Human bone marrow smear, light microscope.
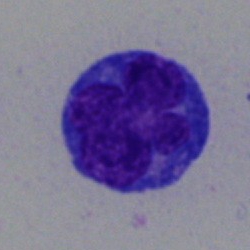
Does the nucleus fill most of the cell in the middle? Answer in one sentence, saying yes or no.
Yes, the cell has scant cytoplasm, no more than a thin rim.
